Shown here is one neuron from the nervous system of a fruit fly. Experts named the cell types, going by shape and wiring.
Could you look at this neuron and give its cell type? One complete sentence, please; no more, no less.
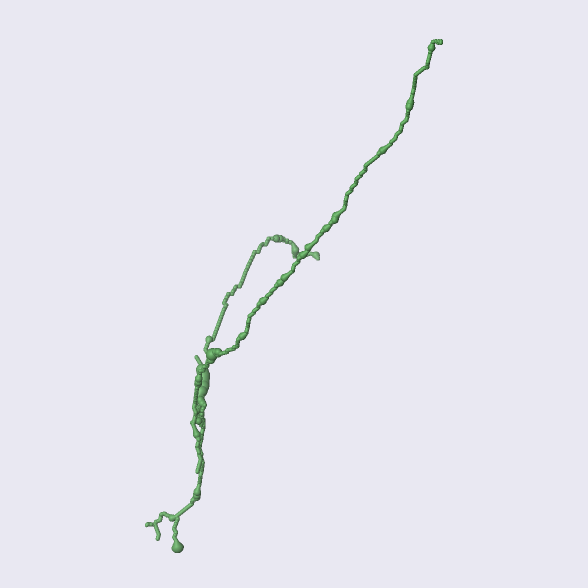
For this neuron, the cell type is SNta43.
